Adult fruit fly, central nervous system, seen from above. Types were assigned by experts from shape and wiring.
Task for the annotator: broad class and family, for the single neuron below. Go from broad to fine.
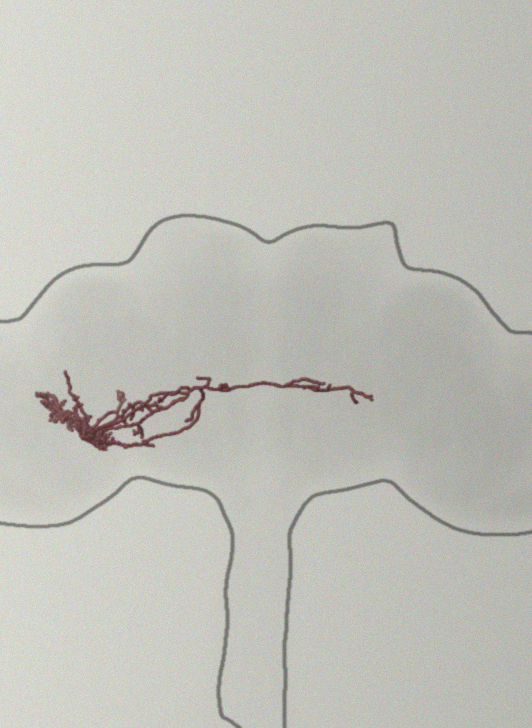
visual projection neuron; LoVP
